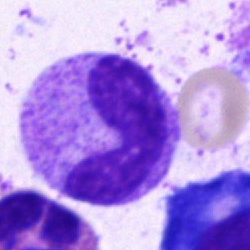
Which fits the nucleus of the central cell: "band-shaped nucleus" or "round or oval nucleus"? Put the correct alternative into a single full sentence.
What the nucleus forms is a curved band rather than separate lobes.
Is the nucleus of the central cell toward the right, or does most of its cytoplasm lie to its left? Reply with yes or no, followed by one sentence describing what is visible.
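Yes. The nucleus lies against the right side of the cell, with its hollow facing left.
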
